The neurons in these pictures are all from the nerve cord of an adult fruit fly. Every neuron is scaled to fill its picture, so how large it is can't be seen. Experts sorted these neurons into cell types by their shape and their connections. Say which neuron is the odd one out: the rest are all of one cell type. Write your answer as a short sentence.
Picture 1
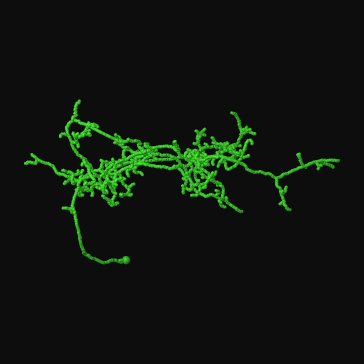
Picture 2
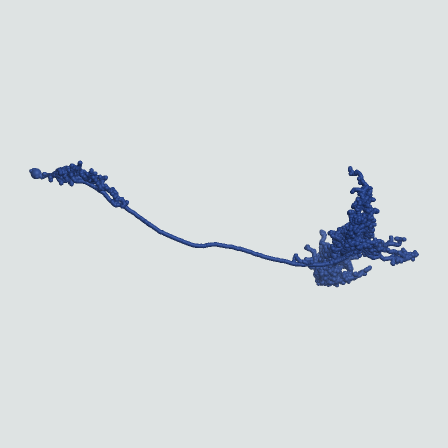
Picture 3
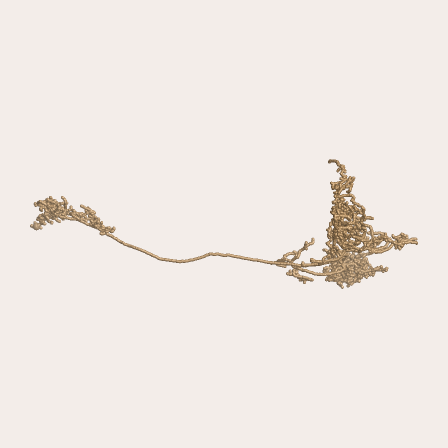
Picture 1 is the odd one out.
